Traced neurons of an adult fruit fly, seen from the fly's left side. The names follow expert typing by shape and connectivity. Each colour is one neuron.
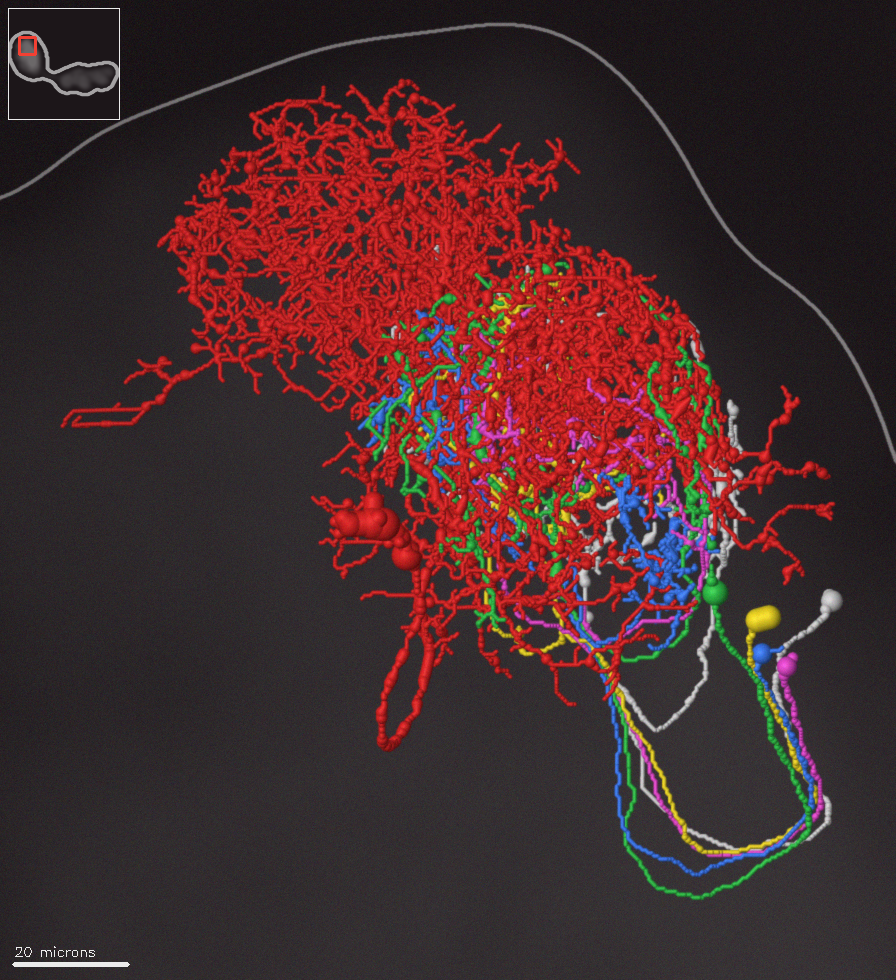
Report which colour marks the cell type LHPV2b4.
green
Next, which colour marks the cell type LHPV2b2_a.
magenta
